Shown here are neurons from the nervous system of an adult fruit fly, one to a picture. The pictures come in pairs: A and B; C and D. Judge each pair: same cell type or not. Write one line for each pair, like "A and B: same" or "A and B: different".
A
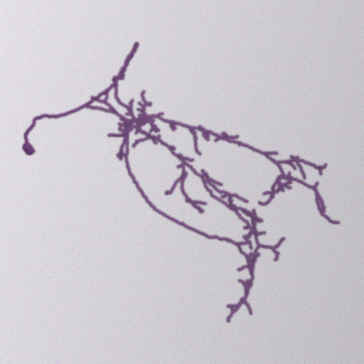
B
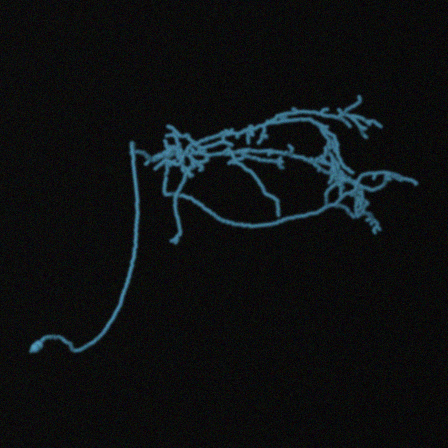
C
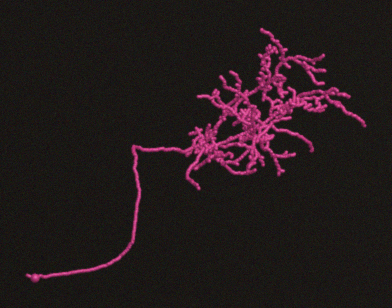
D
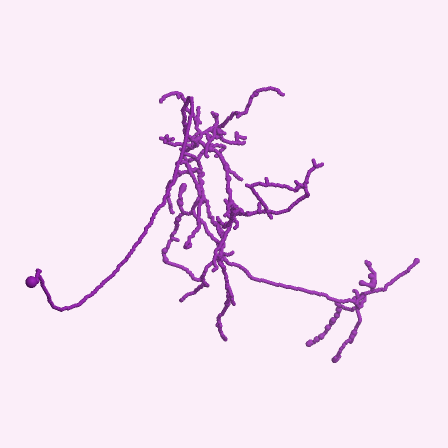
A and B: same
C and D: different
